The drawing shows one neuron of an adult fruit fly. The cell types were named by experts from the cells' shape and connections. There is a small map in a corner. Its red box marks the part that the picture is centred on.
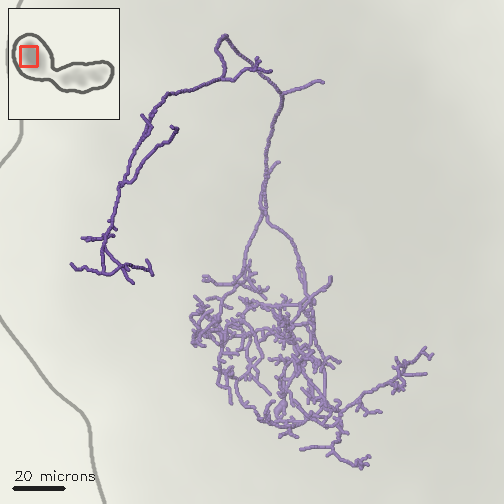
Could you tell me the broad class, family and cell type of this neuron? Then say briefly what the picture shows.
This is a central-brain intrinsic neuron. Its family is hemilineage VLPl&p2_lateral. It is of cell type CB1706. The cell body can be seen at the bottom of the picture. From top to bottom in the picture it spans about 180 microns. Dozens of branch ends can be seen.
